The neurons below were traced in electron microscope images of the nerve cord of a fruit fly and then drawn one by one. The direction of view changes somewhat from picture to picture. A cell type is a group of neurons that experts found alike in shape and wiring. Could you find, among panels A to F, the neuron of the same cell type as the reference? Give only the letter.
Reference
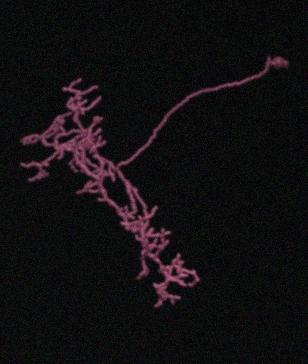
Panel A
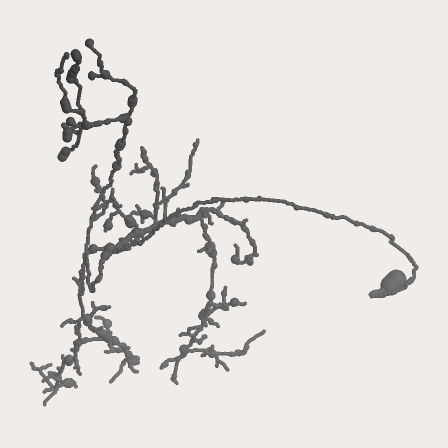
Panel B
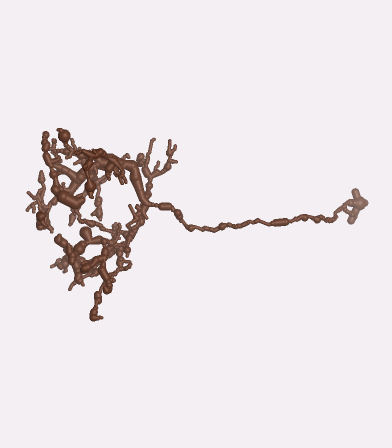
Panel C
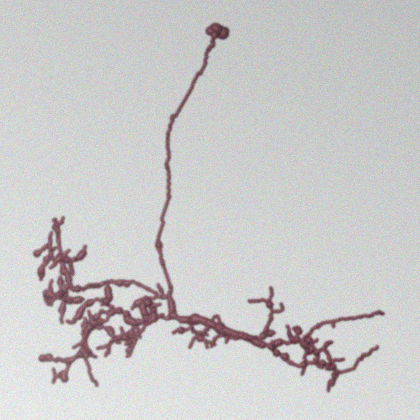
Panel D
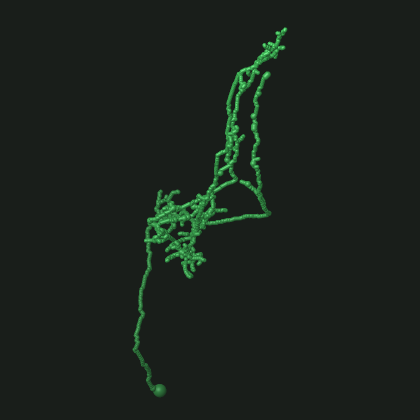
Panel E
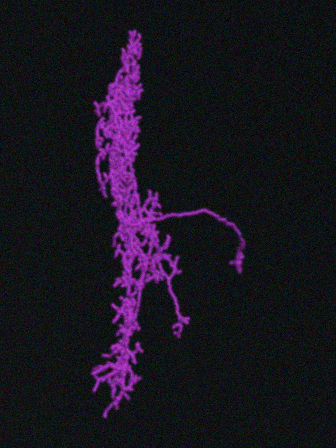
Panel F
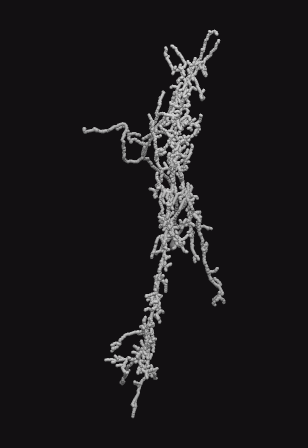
C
